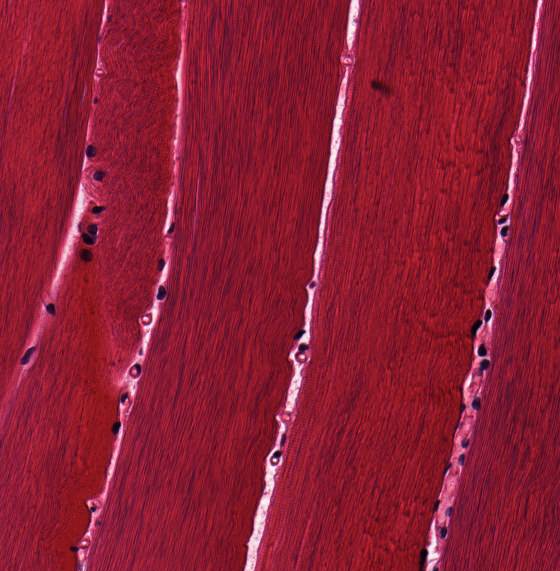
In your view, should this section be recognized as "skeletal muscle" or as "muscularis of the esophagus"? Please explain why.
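This is skeletal muscle. What decides it is nuclear position: the dark nuclei lie at the edges of the fibres, not in their centres.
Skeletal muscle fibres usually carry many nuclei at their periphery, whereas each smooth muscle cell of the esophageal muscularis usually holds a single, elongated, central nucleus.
Most nuclei here are small, dark and oval to flattened. The fibres are broad and unbranched along their visible length, and their cytoplasm stains a deep red with eosin.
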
